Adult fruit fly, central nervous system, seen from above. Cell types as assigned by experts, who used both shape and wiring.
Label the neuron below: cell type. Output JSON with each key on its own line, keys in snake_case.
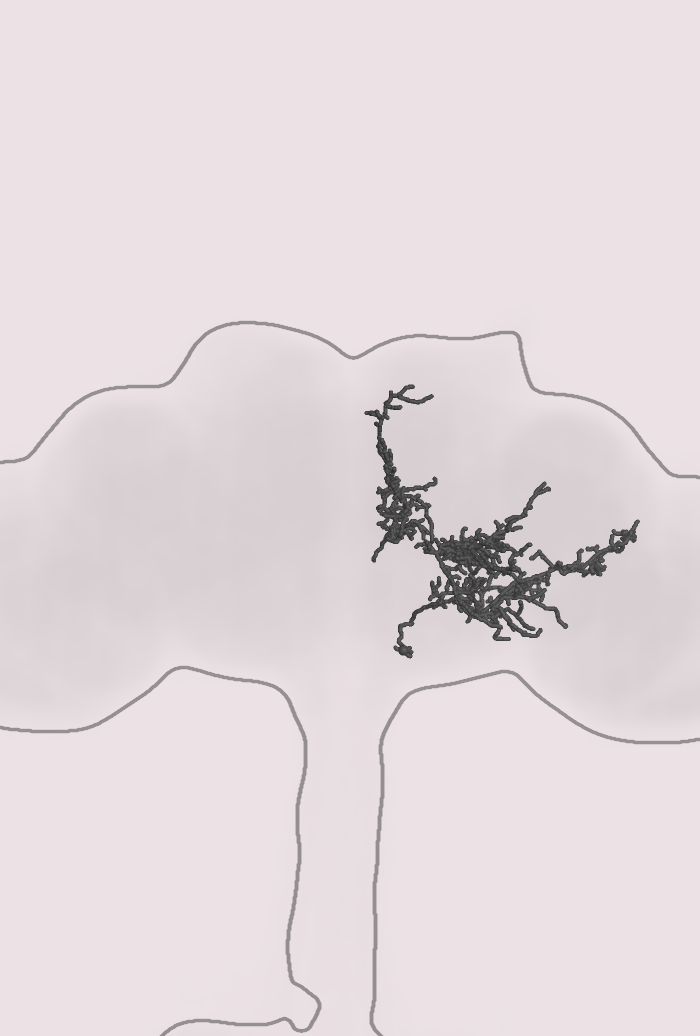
{
 "cell_type": "CL157"
}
